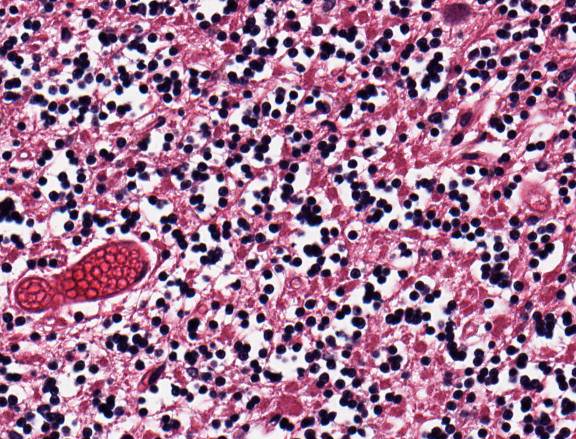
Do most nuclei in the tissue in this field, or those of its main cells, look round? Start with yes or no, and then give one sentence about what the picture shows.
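Yes. Most nuclei are small, round, uniform and stained dense blue-black, with hardly any cytoplasm visible around them.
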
